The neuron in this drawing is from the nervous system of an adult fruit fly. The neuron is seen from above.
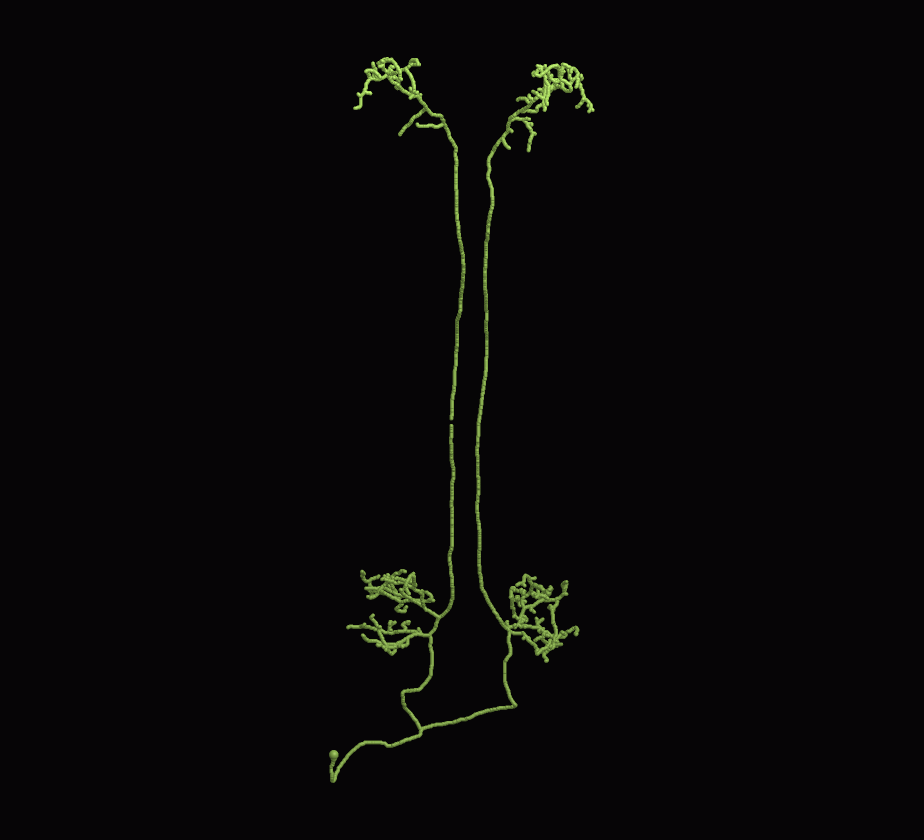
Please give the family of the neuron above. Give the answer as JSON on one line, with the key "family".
{"family": "hemilineage 09B"}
